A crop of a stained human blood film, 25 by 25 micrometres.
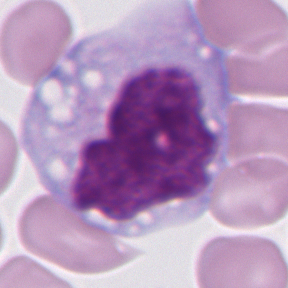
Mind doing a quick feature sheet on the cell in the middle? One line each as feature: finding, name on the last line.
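Outline: roughly round.
Nucleus: irregular, folded and notched.
Position: off-centre to the lower right, wider cytoplasm on the upper left.
Chromatin: finely strand-like, not coarsely clumped.
Name: monocyte.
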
